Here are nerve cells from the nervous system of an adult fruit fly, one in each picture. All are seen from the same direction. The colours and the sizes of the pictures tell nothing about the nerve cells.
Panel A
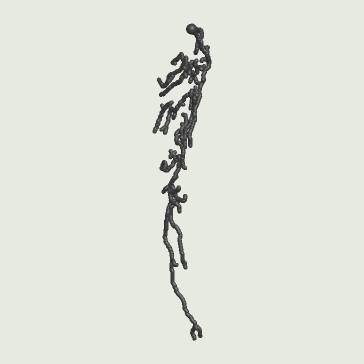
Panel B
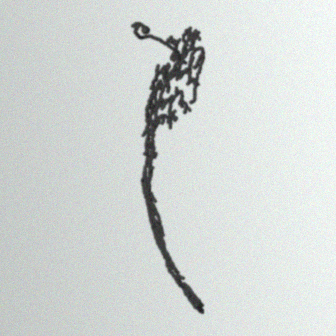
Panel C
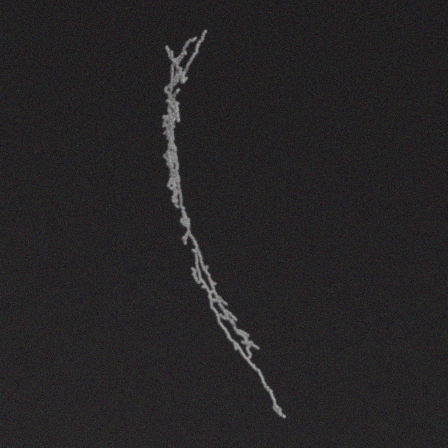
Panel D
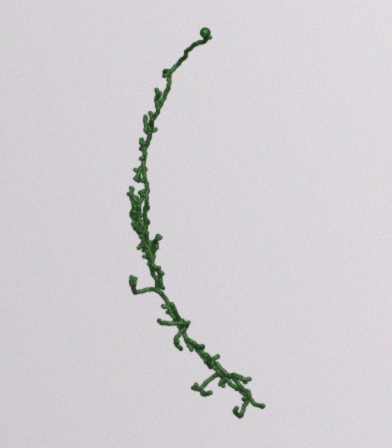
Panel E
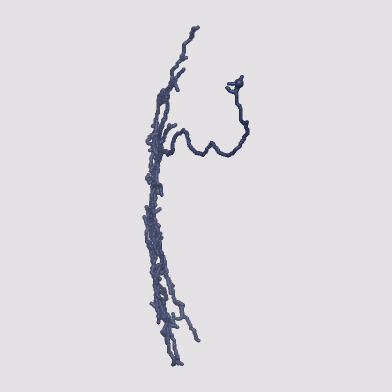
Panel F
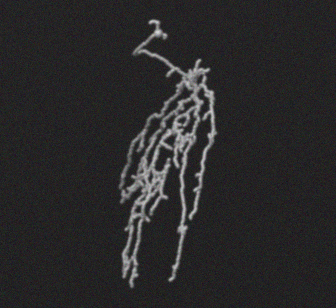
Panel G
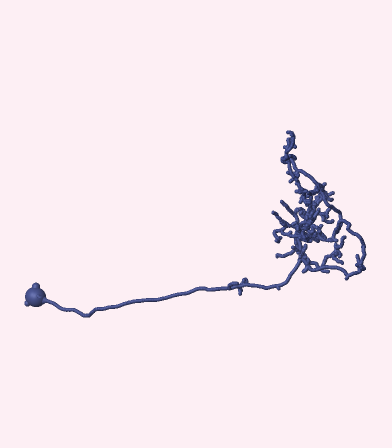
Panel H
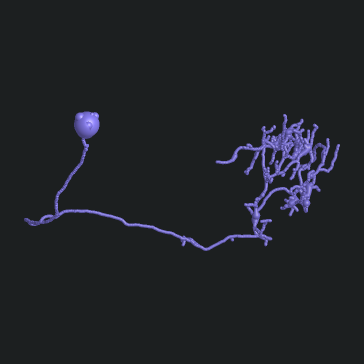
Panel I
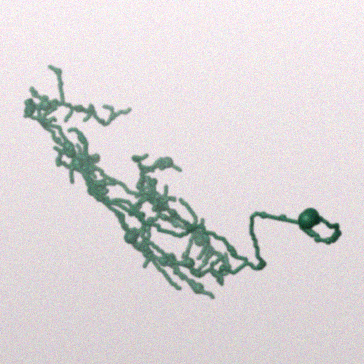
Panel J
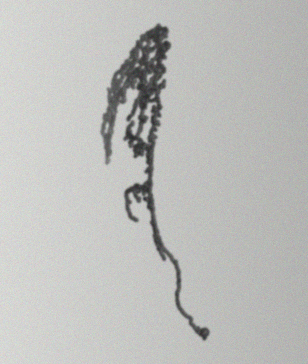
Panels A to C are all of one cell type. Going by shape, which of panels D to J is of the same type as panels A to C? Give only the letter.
F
